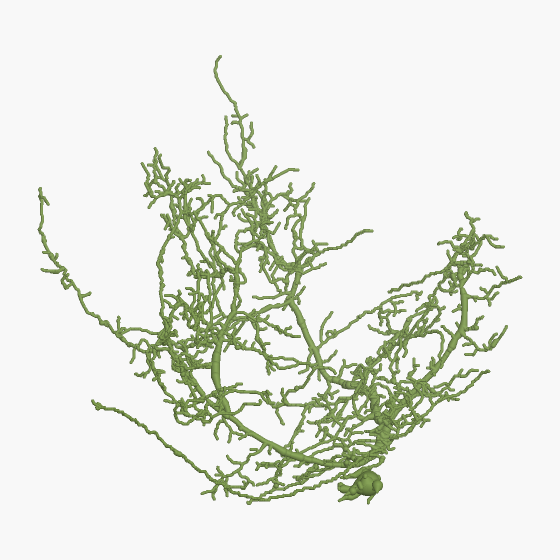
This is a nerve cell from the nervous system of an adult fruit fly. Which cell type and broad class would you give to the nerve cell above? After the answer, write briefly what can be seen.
The cell type is GNG651. Its broad class is motor neuron of the brain. The picture shows more than a hundred branch ends. In this view it is about as wide as it is tall.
